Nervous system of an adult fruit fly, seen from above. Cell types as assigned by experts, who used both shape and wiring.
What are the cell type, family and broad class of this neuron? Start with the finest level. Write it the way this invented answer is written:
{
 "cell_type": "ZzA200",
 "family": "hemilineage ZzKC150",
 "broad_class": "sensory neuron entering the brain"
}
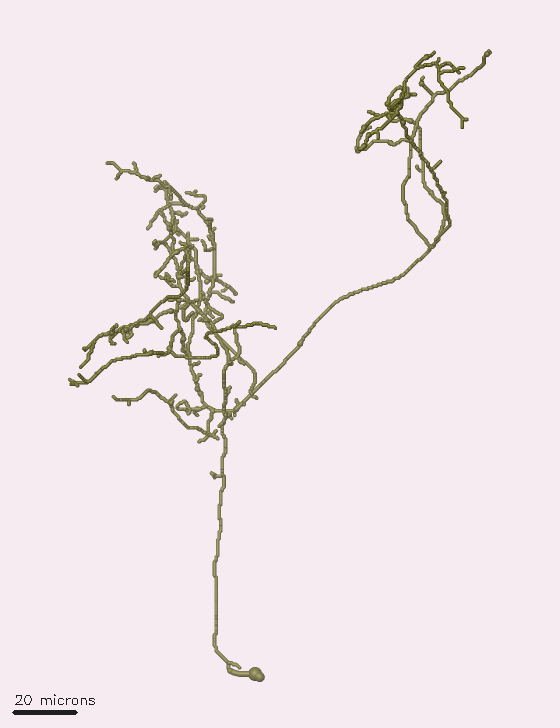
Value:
{
 "cell_type": "CB3909",
 "family": "hemilineage VLPl&p1_posterior",
 "broad_class": "central-brain intrinsic neuron"
}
